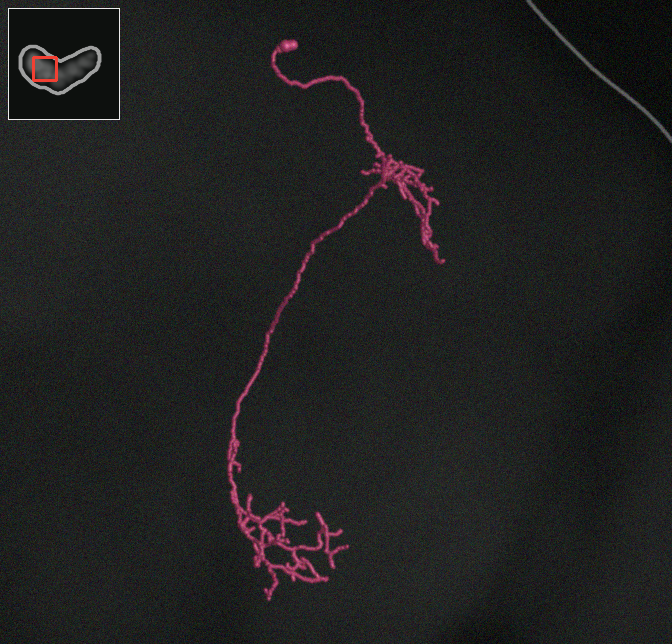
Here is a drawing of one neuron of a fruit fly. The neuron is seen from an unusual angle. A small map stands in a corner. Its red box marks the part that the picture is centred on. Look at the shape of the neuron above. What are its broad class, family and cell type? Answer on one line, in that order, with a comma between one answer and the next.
central-brain intrinsic neuron, hemilineage DM6_posterior, CB1523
